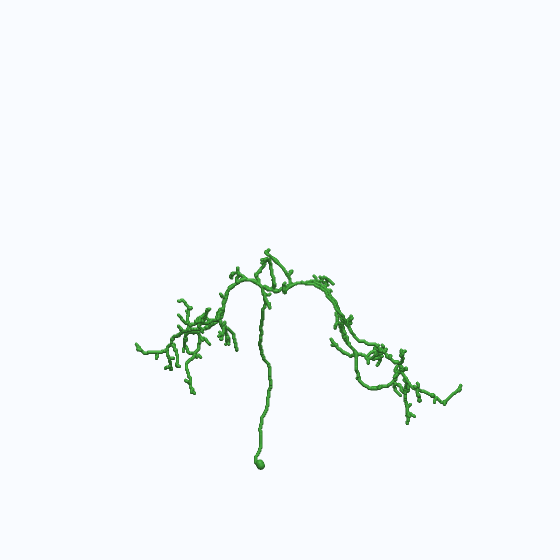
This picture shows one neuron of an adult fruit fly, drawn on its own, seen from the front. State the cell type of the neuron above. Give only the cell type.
IN12B066_e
